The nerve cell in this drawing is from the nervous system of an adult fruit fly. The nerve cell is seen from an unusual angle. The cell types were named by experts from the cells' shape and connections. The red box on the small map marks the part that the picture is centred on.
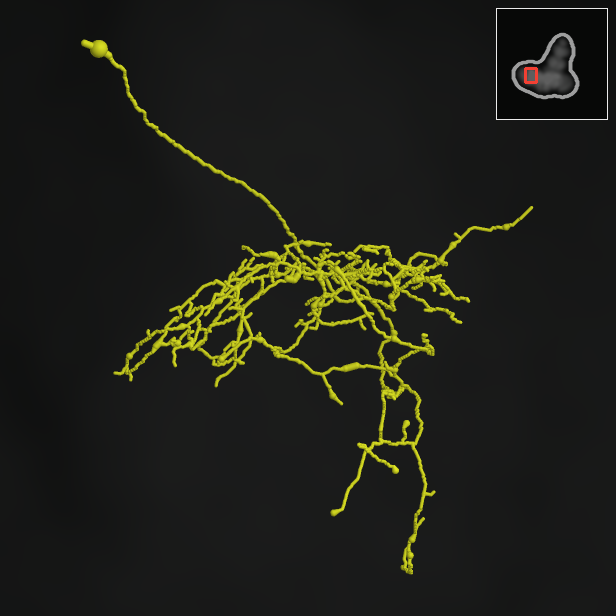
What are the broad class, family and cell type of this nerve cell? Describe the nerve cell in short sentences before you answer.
The cell body is at the upper left of the picture. The picture shows dozens of branch ends. This is a central-brain intrinsic neuron. The family is hemilineage VPNp1_medial. Its cell type is PVLP133.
